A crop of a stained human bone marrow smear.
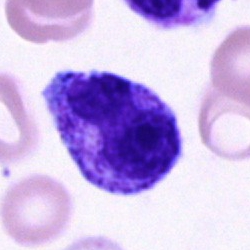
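Metamyelocyte, teardrop-shaped, tapering to a point at its upper left. Its chromatin stains deep purple, while the cytoplasm is bluish-purple. You won't see any clear vacuoles in that cytoplasm.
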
